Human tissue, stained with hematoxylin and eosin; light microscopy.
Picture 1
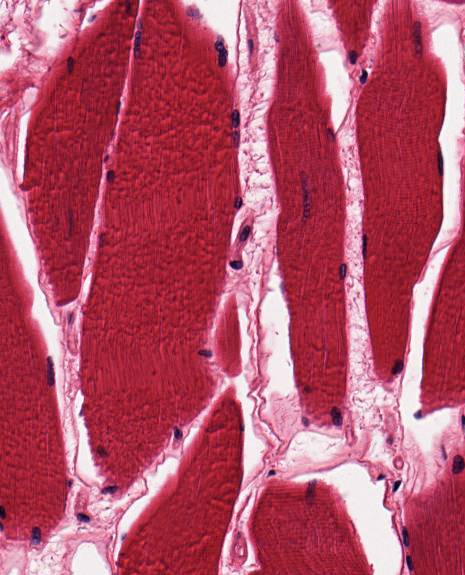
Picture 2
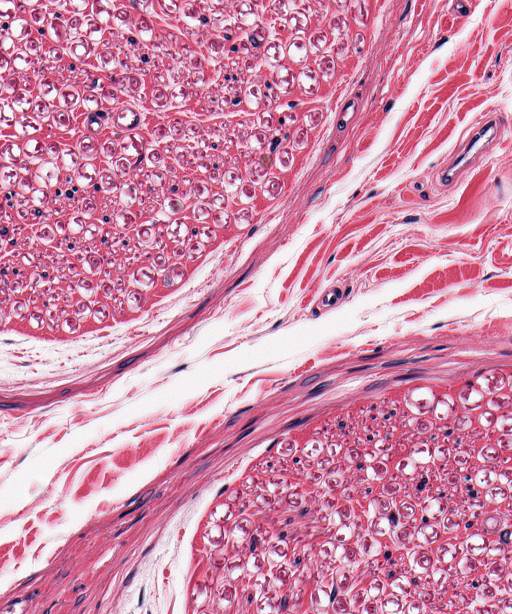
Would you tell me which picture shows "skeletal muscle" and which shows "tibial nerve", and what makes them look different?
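Skeletal muscle = picture 1; tibial nerve = picture 2. Skeletal muscle: long, broad fibres side by side, running roughly top to bottom; cytoplasm deep, intense red. Nuclei flattened, dark, at fibre edges, several spaced along the margins of individual fibres. Tibial nerve: two rounded compartments of densely packed small round profiles, upper left and lower right, split by a connective tissue band running diagonally from lower left to upper right. Fibres in both compartments cut in cross section, each a pale ring around a small central pink core. Small dark oval nuclei sparse among the profiles. Band: loose pink collagenous tissue, fibres parallel to the band.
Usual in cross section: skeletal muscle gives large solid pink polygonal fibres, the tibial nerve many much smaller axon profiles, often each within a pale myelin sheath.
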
